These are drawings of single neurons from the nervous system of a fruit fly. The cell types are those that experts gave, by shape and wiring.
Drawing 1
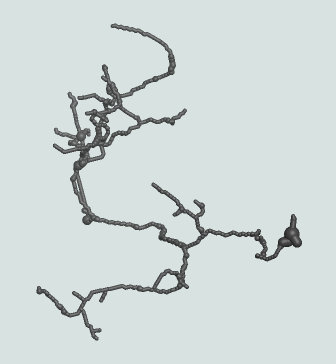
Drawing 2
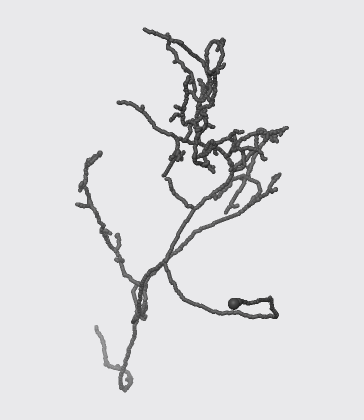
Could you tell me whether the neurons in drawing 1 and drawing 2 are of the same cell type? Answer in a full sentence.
They are of different cell types.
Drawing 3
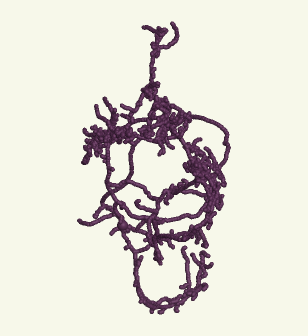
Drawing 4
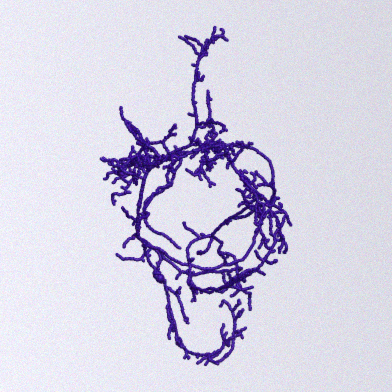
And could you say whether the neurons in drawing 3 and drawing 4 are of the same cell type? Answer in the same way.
They are of the same cell type.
